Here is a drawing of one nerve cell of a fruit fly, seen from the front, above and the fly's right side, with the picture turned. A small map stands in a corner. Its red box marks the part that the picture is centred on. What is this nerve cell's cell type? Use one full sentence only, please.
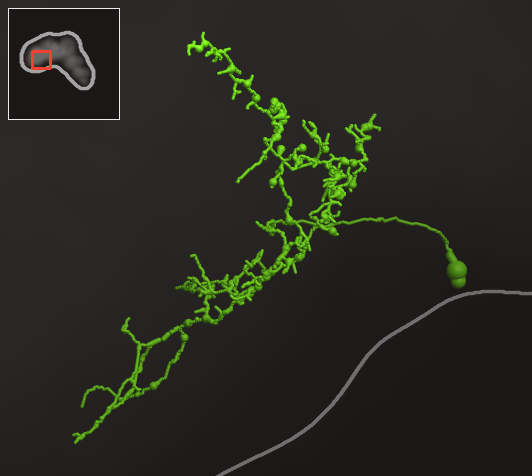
This nerve cell carries the cell type designation SMP416.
